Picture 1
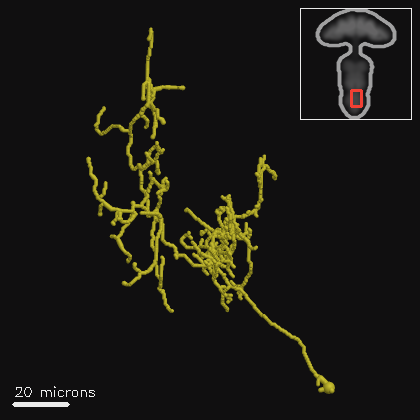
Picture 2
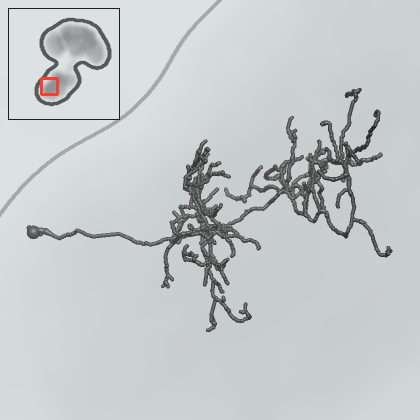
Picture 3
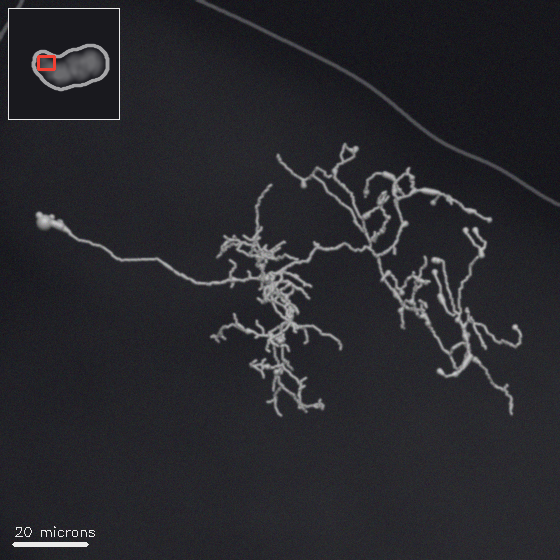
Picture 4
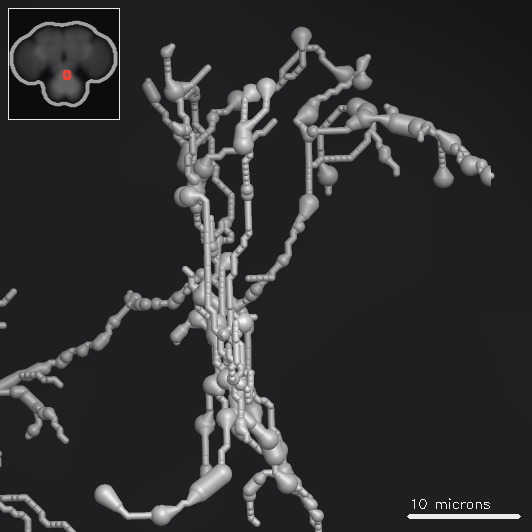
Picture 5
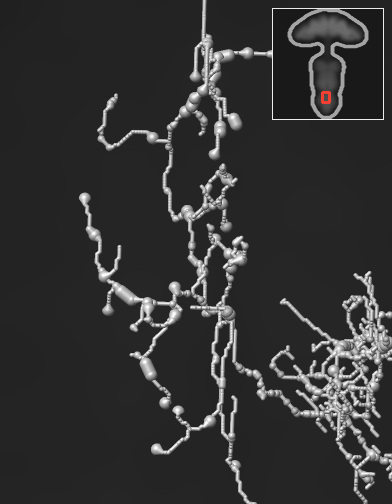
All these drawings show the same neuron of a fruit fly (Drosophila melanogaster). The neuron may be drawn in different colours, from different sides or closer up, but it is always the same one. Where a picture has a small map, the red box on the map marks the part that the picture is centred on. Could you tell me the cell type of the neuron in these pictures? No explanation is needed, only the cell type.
INXXX415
